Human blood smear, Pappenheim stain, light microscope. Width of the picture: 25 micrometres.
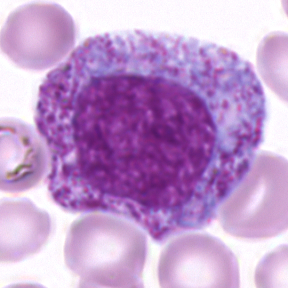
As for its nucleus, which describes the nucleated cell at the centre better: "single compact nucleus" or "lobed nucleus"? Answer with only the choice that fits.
Single compact nucleus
